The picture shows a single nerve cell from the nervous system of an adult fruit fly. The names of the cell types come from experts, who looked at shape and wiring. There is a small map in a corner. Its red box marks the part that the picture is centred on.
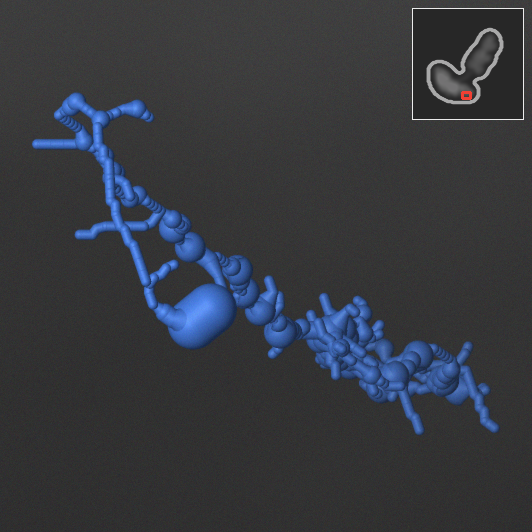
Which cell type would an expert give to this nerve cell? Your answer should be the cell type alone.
Dm3c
